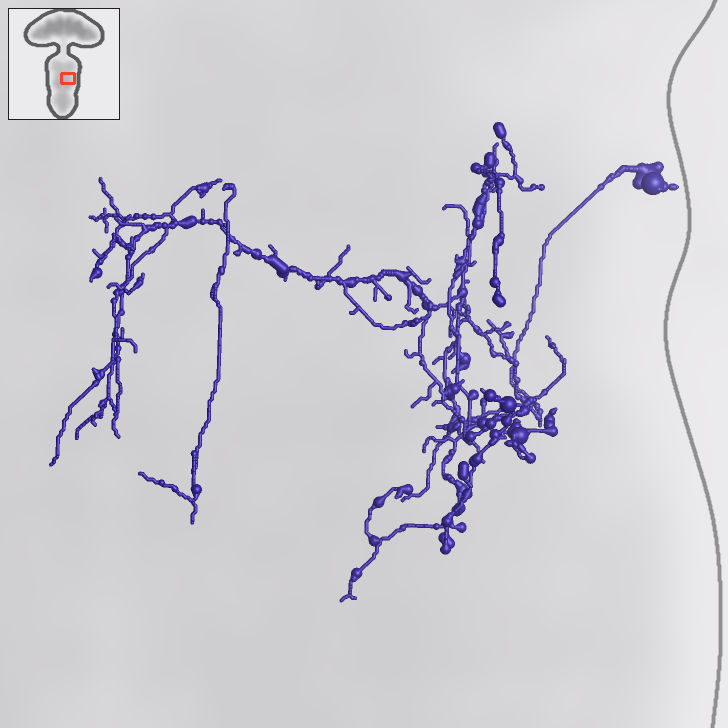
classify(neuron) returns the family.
hemilineage 16B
